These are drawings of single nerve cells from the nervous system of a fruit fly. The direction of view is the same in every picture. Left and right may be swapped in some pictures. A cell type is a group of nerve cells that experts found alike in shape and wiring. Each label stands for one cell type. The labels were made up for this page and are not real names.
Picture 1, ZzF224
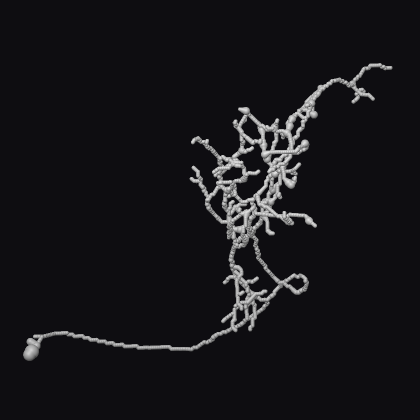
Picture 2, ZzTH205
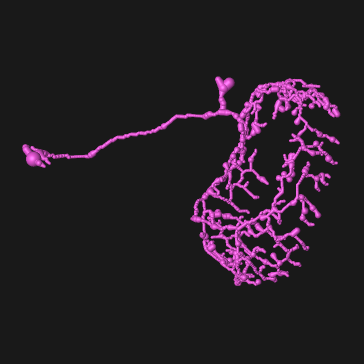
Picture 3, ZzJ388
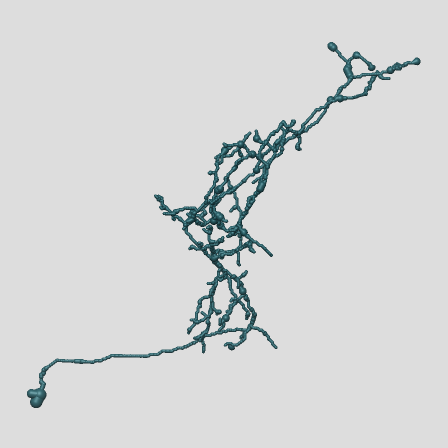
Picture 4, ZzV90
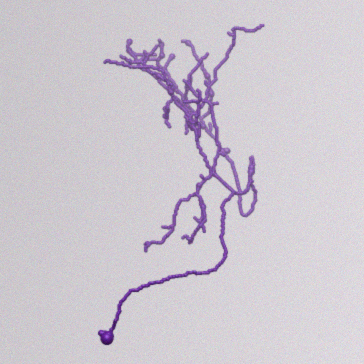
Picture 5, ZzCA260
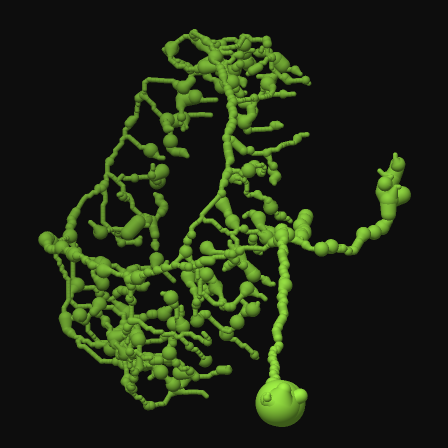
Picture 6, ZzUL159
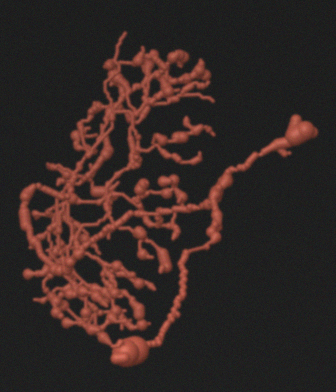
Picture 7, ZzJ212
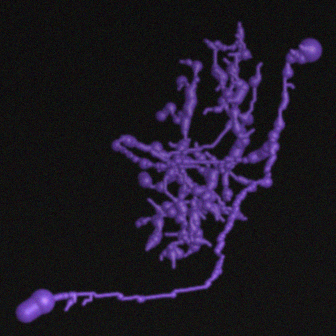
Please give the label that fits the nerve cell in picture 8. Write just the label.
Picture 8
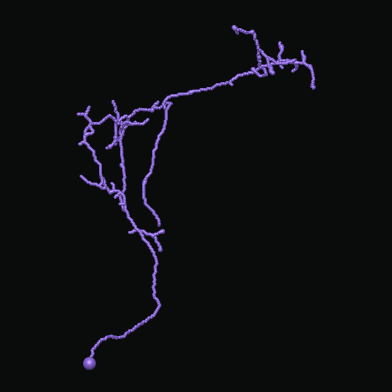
ZzJ388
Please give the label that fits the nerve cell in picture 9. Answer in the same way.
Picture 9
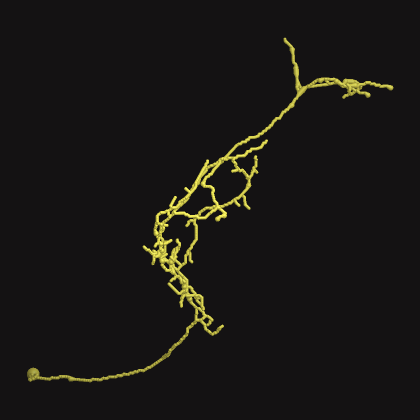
ZzJ388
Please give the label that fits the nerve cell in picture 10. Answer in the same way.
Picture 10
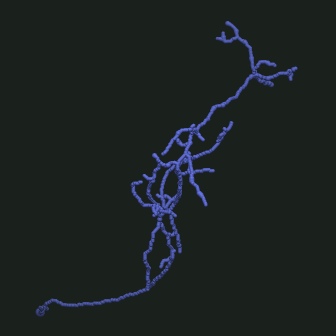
ZzJ388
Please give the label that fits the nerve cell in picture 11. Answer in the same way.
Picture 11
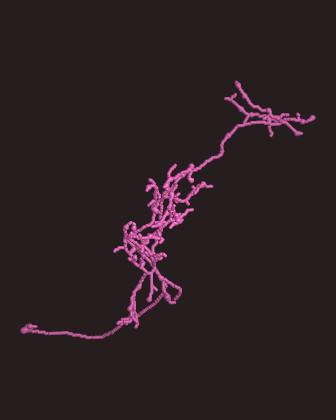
ZzJ388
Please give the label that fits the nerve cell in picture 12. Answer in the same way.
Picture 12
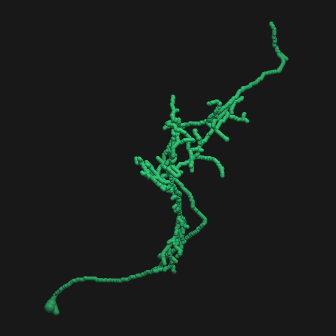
ZzJ388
